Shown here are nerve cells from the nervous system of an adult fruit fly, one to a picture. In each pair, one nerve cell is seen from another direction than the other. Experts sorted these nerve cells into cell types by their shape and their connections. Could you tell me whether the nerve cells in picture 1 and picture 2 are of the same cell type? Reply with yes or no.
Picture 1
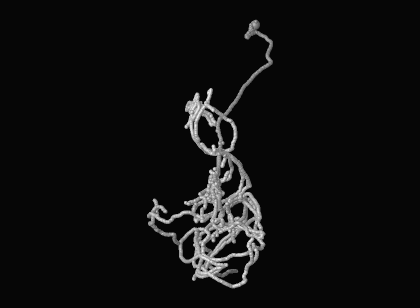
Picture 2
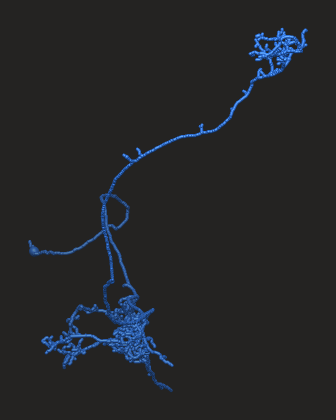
no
